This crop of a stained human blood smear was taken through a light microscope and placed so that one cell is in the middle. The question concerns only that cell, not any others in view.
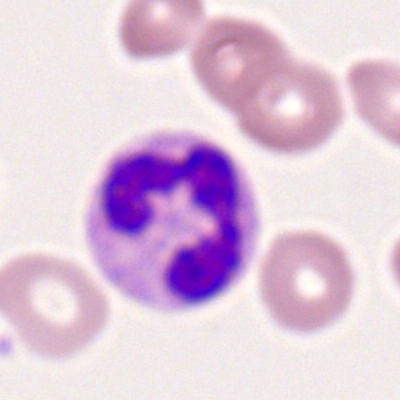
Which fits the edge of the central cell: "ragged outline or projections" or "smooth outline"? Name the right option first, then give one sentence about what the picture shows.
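Smooth outline. The cell has a round, smooth outline.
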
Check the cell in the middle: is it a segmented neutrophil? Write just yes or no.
yes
